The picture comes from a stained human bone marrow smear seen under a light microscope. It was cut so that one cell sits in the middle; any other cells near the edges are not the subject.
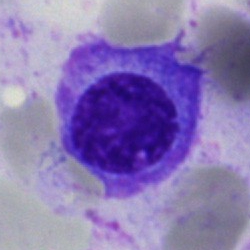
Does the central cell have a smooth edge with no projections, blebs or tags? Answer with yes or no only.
No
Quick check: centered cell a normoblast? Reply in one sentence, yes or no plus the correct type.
No, the centre of the crop contains a plasma cell rather than a normoblast.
